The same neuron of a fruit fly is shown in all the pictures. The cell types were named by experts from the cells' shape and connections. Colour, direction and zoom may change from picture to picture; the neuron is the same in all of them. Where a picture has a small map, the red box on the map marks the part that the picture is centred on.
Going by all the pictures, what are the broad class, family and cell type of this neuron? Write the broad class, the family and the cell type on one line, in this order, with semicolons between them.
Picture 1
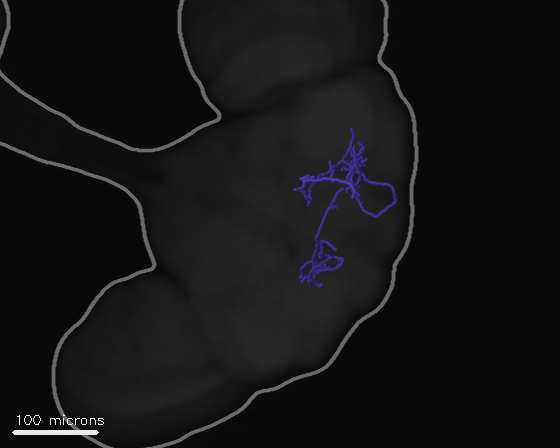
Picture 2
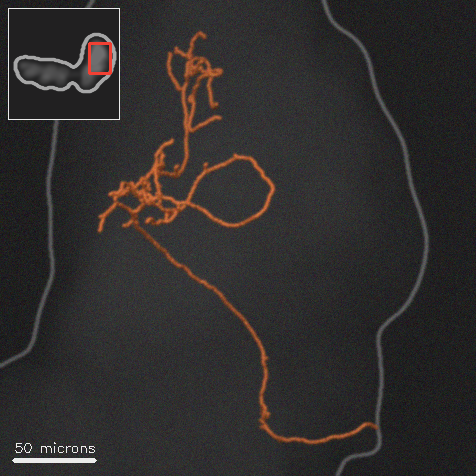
central-brain intrinsic neuron; aDT; aDT4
